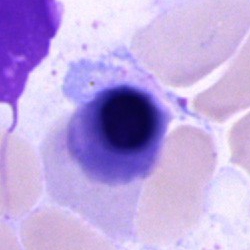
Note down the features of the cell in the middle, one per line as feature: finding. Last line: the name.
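Nucleus position: off-centre, toward the upper right
Chromatin: very dark and dense, no fine pattern to find
Nucleoli: look closely, none can be seen
Cytoplasm: no distinct granules
Name: erythroblast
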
